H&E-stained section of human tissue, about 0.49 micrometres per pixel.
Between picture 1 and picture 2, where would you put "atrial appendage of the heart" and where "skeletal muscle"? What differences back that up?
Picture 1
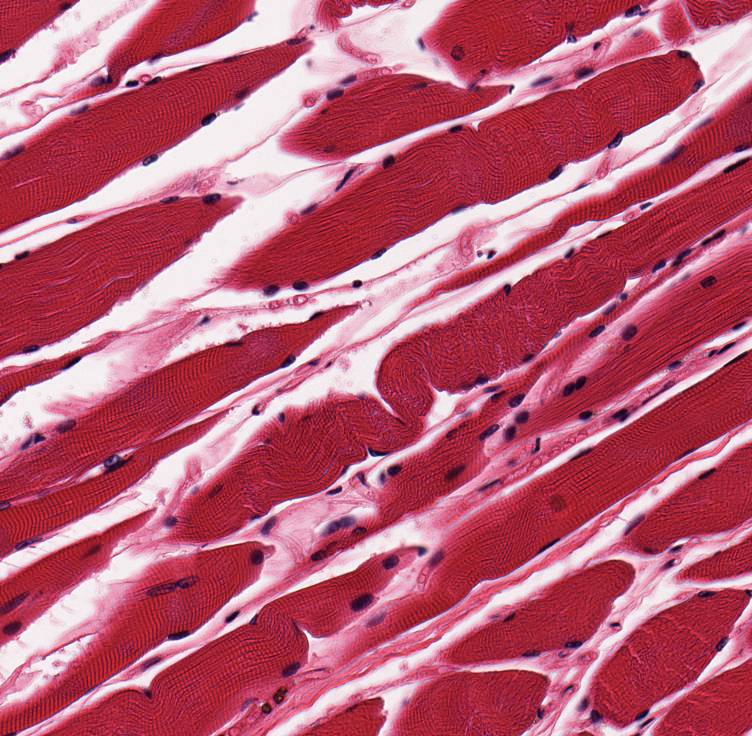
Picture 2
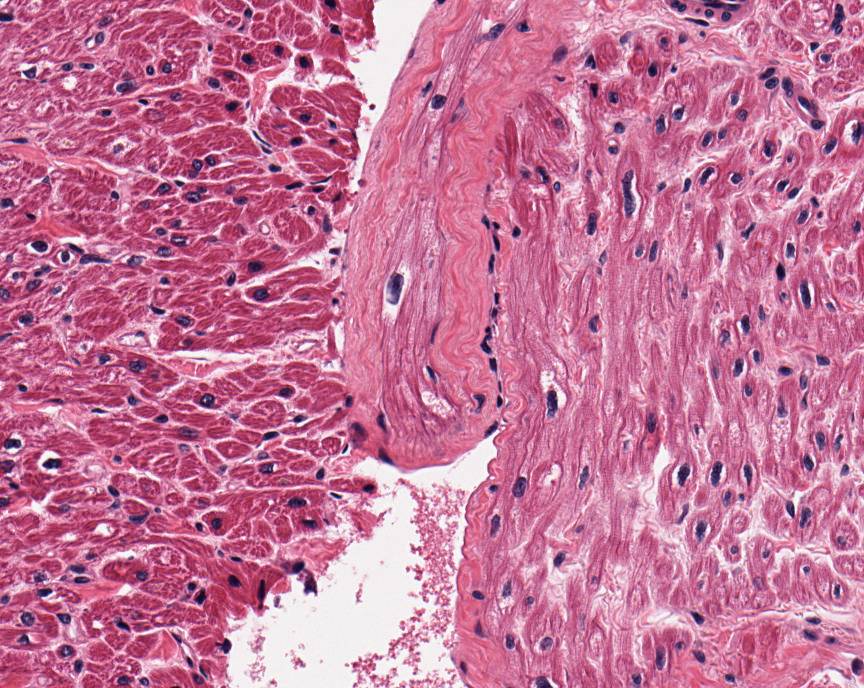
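Picture 1 is the skeletal muscle, picture 2 the atrial appendage of the heart. The skeletal muscle fibres show fine cross-striations across their width, are unbranched, and lie separately side by side. Each one carries many dark oval nuclei spaced along its length, sitting at the edges rather than the centre. In the atrial appendage the cells have a single oval nucleus placed centrally, some with a pale clear zone at their ends. There, muscle fills the left and right of the field, with a narrow band of fibrous tissue and an empty space between them in the middle. The fibres on the right run roughly top to bottom.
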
